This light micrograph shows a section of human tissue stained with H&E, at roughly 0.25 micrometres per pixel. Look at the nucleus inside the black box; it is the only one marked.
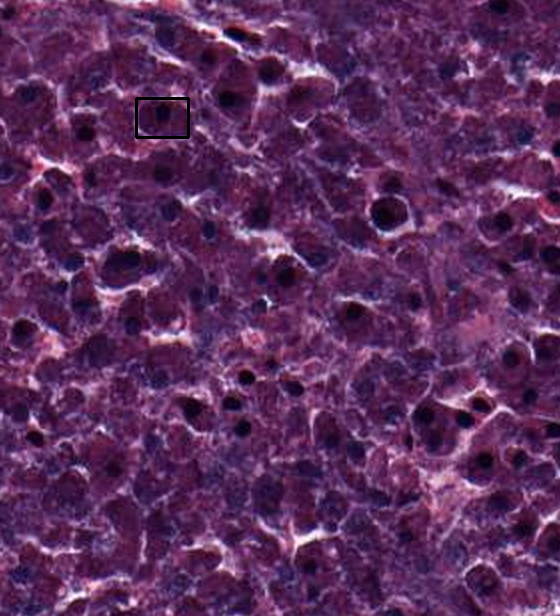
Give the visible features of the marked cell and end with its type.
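The nucleus is about the same size as the nuclei of the neighbouring cells. The cell has a rounded-polygonal outline traced by a thin pale line. It lies tightly packed among similar cells, sharing its borders with them. This is a pancreatic acinar cell.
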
